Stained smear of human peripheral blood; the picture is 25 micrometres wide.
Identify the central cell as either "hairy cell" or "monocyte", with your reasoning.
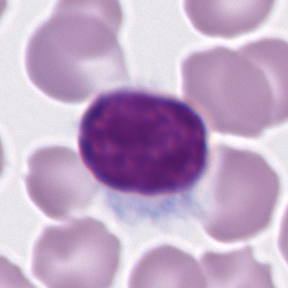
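Hairy cell. Cell about 13 by 11 micrometres; nucleus about 11 by 9 micrometres, filling about 80% of the cell's area. Nucleus oval, outline smooth and unindented, no nucleolus visible. Cytoplasm pale greyish blue, clearest below the nucleus. Fine hair-like projections fringe the cell, most plentiful along the lower edge.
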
